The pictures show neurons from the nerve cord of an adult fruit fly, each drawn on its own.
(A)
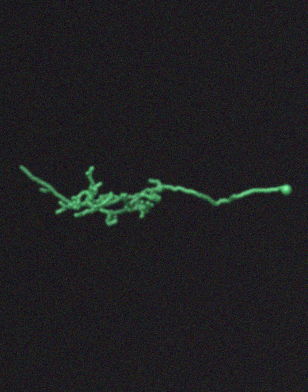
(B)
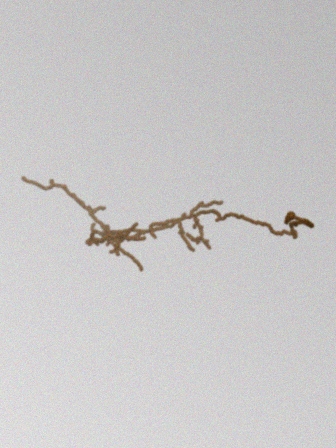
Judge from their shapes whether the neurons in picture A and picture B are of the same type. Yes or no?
yes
